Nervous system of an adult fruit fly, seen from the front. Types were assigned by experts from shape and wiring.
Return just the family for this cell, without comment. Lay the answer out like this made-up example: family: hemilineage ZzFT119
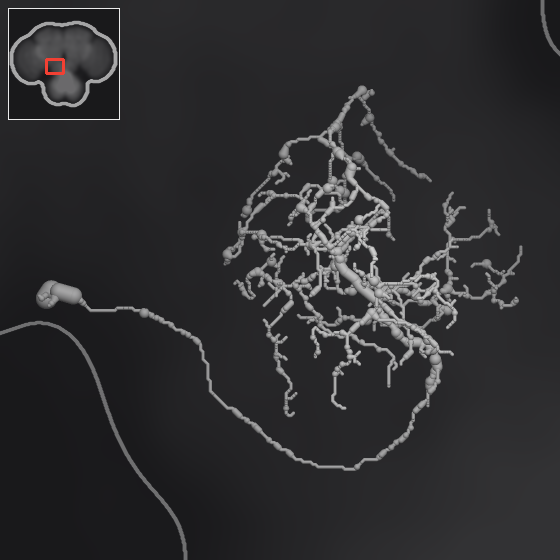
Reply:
family: hemilineage MD_SA1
